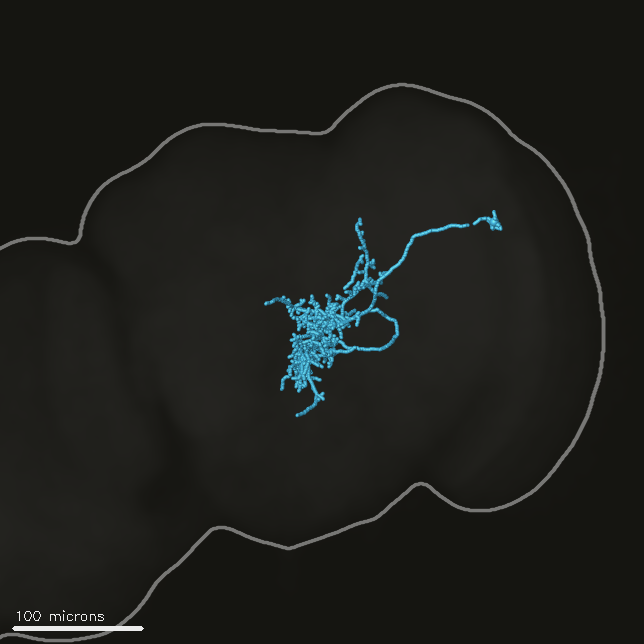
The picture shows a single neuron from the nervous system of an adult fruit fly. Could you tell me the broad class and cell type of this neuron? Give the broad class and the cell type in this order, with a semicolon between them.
central-brain intrinsic neuron; PS027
